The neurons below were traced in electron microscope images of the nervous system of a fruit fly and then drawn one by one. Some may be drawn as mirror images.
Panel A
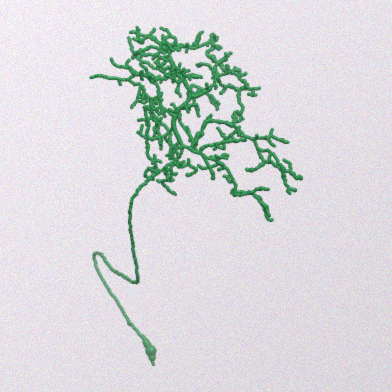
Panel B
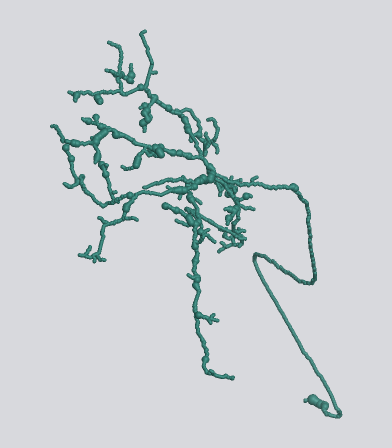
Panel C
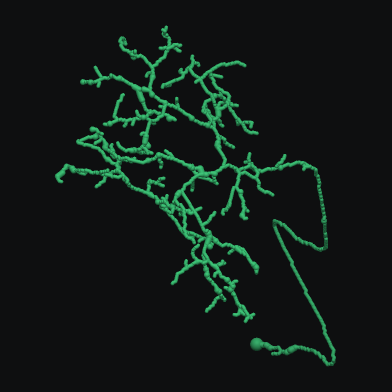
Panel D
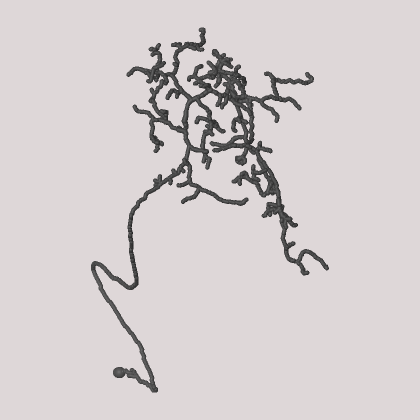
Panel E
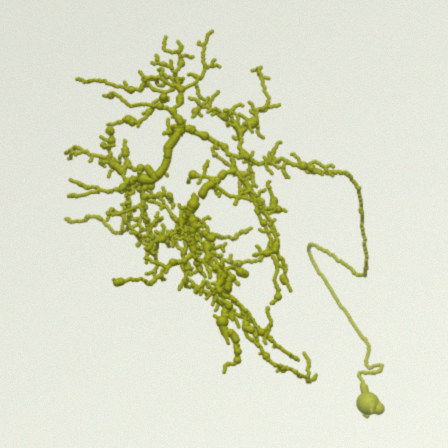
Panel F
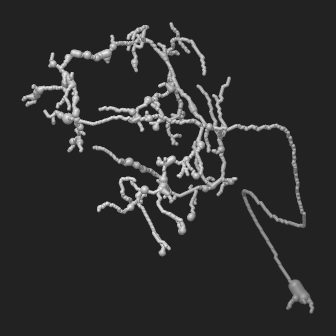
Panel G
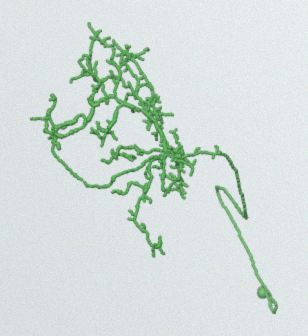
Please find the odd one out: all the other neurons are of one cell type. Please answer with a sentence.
Panel E shows a neuron of another cell type.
